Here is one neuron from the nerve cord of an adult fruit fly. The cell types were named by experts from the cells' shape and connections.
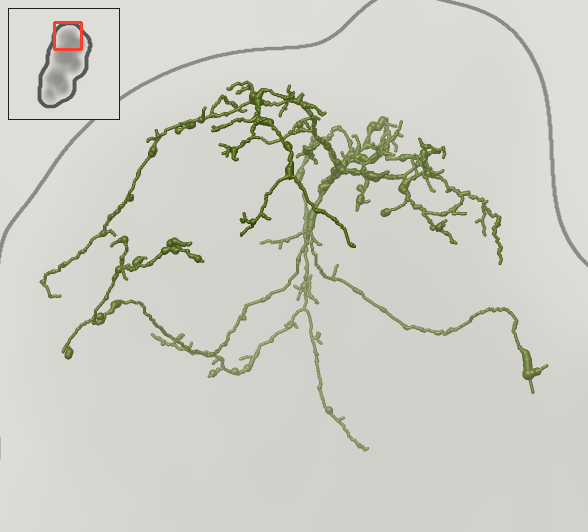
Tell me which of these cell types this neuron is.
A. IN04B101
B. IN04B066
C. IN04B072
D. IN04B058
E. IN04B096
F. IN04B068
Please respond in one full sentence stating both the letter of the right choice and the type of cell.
Of all the options, it is C, IN04B072, that is the neuron's cell type.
